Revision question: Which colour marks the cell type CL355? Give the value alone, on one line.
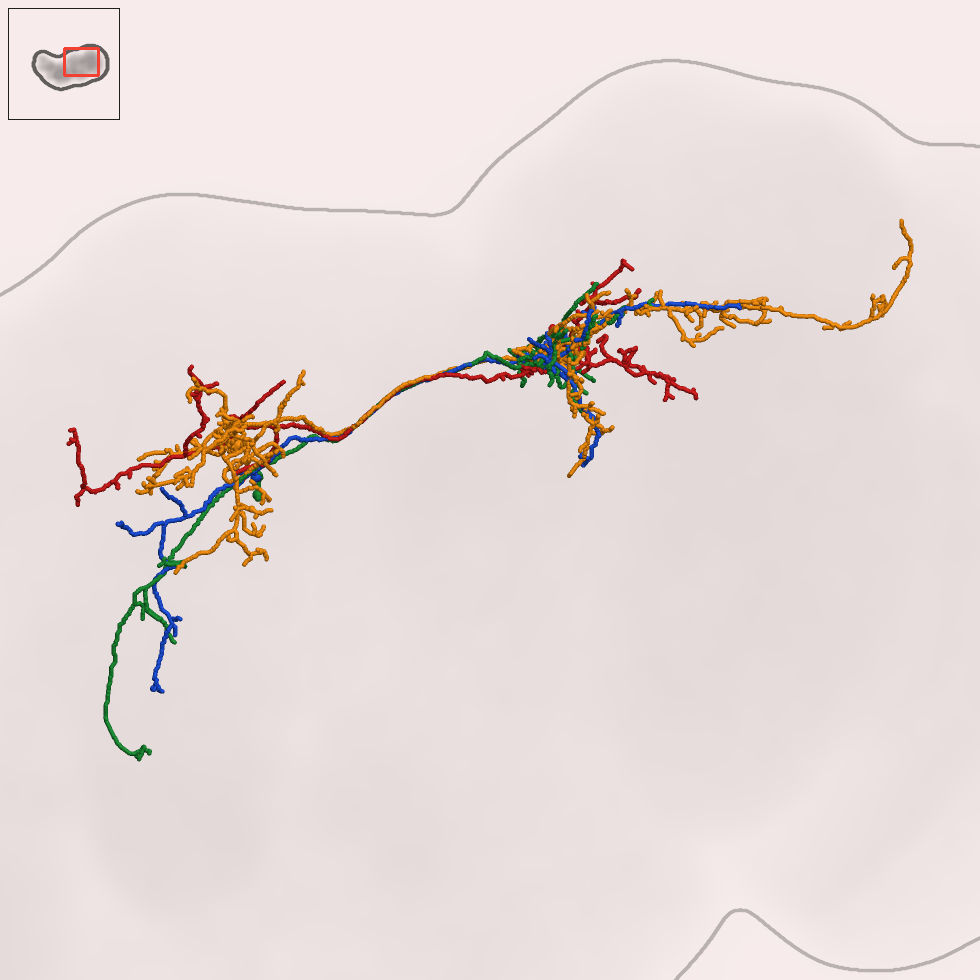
blue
